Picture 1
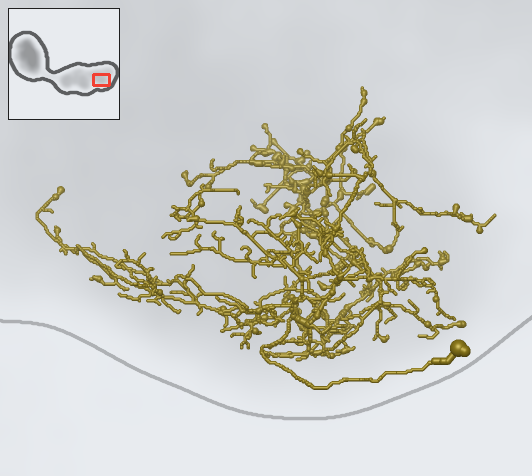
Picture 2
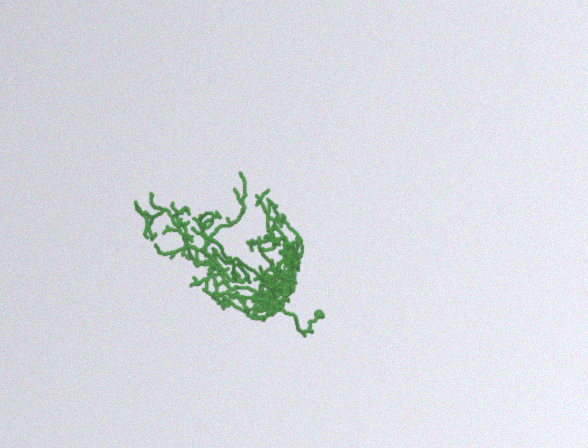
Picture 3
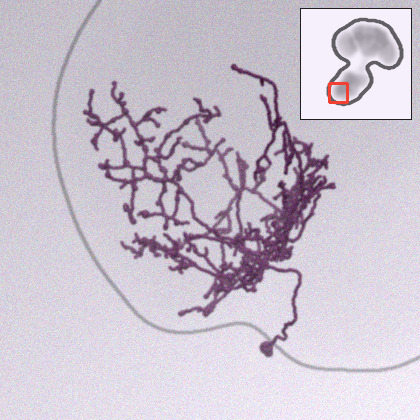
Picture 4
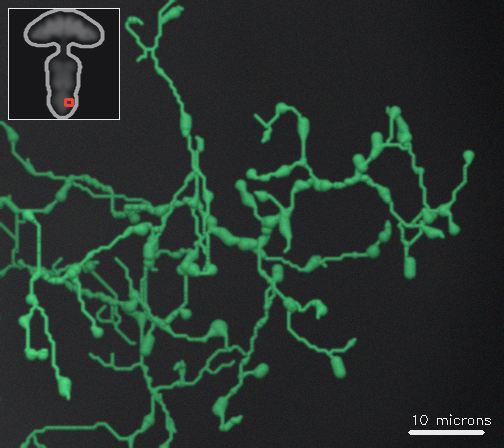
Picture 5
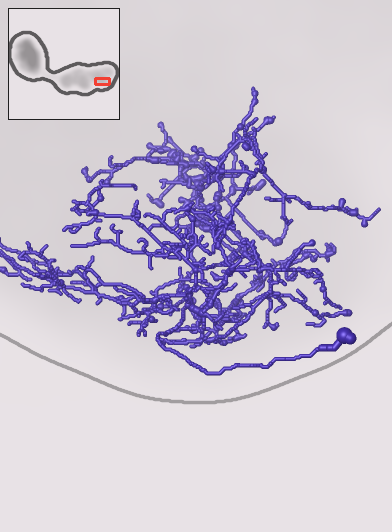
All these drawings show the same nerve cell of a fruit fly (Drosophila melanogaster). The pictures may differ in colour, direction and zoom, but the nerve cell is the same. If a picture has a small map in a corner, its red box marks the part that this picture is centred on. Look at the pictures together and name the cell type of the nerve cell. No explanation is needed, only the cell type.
IN13B017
